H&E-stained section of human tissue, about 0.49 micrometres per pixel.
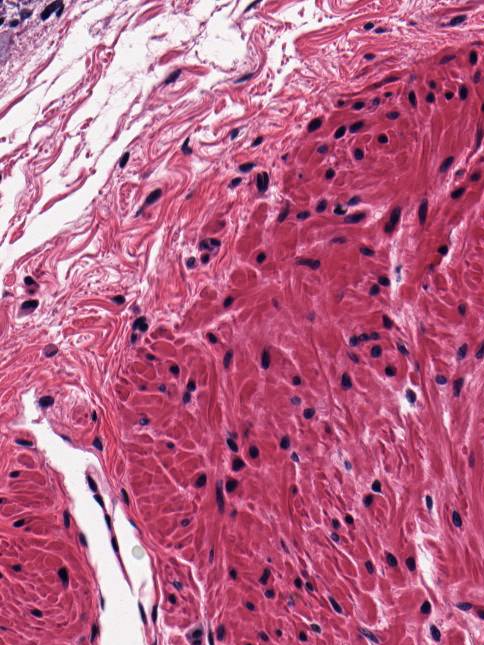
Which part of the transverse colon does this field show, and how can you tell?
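This is smooth muscle, whose bundles fill most of the field; loose connective tissue occupies only the upper left corner. Its nuclei are oval to elongated, dark and blunt-ended, in deep, evenly pink cytoplasm.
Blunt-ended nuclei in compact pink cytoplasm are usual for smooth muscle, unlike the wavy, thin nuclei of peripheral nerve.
The bundles are cut across, along and obliquely.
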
